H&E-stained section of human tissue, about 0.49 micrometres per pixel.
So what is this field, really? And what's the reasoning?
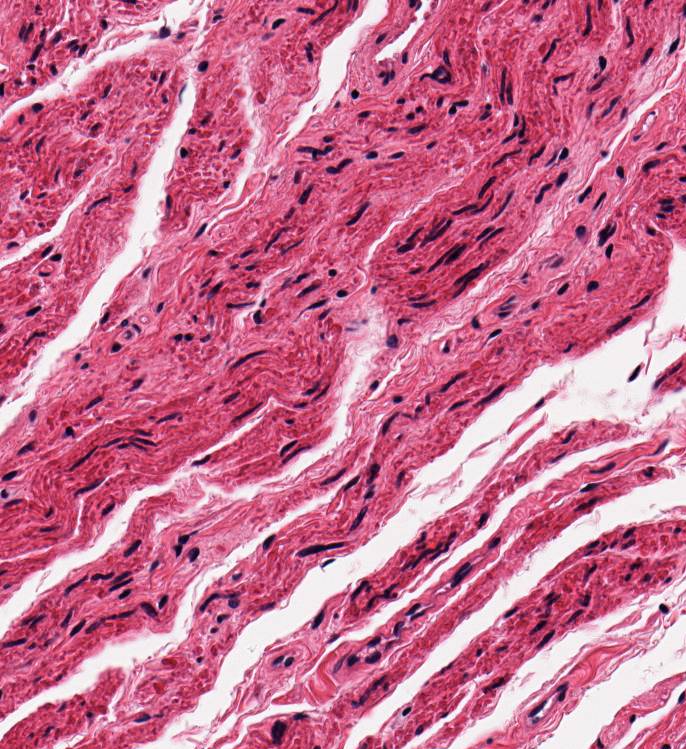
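Looking it over, the field is mainly smooth muscle. The nuclei are dark blue and elongated, and they line up with the long axis of the bundles.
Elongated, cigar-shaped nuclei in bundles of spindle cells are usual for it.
The cells within the bundles have deeply eosinophilic cytoplasm.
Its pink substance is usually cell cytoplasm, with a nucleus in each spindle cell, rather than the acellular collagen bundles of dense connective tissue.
I see no epithelium or glands anywhere, and no fat cells either.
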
